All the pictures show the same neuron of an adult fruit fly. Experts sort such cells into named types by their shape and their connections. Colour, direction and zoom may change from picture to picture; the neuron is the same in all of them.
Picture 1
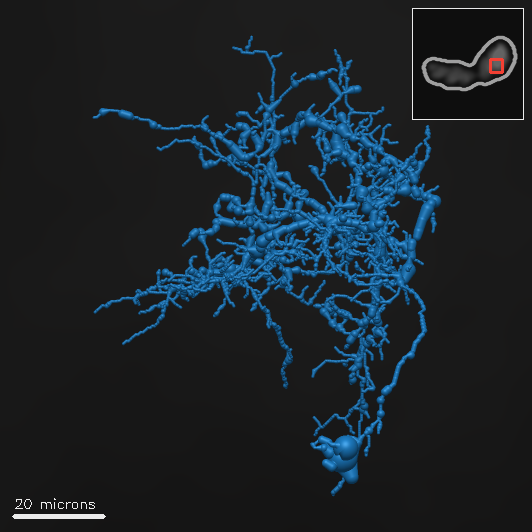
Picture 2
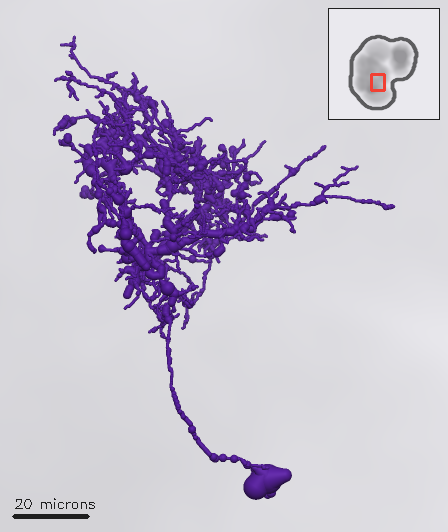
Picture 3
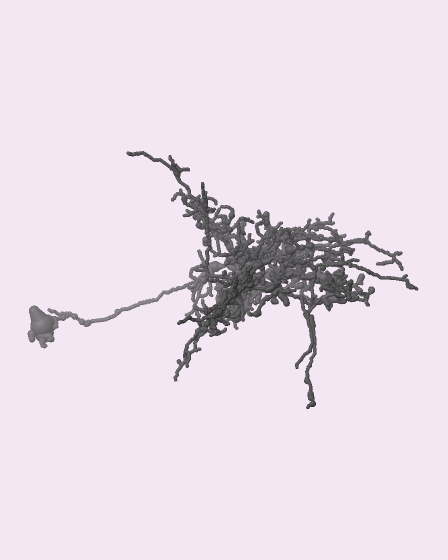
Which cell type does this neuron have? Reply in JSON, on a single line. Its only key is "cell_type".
{"cell_type": "SAD036"}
